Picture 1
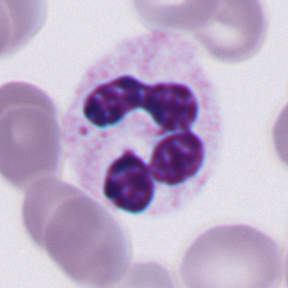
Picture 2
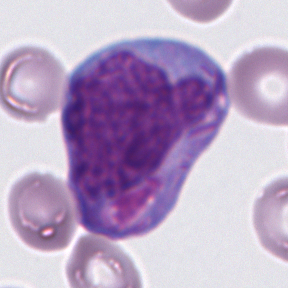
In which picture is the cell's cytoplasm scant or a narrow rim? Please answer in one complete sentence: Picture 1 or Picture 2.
Picture 2 shows a cell whose nucleus fills most of it.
